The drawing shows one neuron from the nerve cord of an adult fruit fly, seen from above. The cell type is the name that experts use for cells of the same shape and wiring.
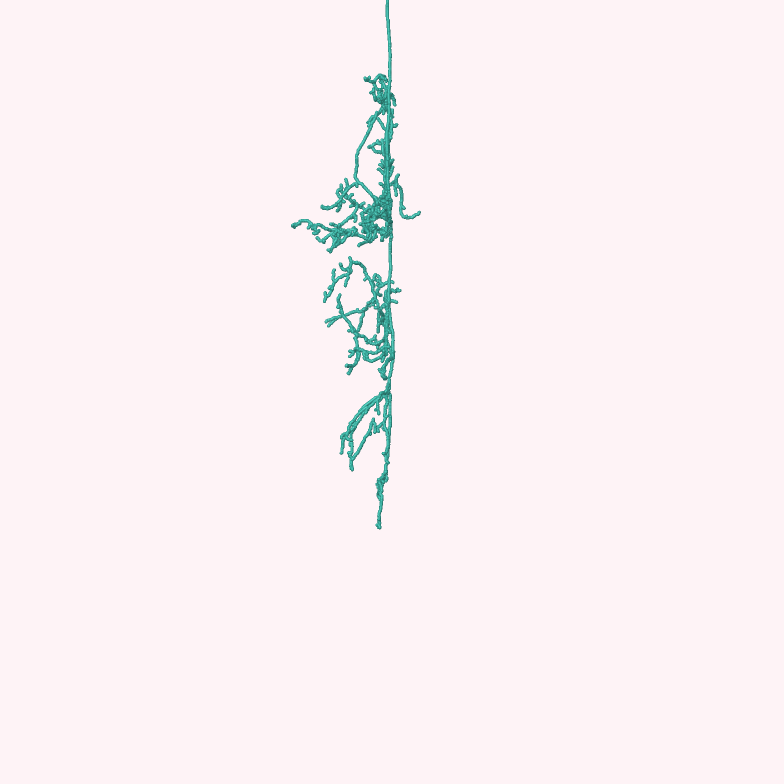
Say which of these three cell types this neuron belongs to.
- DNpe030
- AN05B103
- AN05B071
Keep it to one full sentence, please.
What this neuron is, by cell type, is AN05B103.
